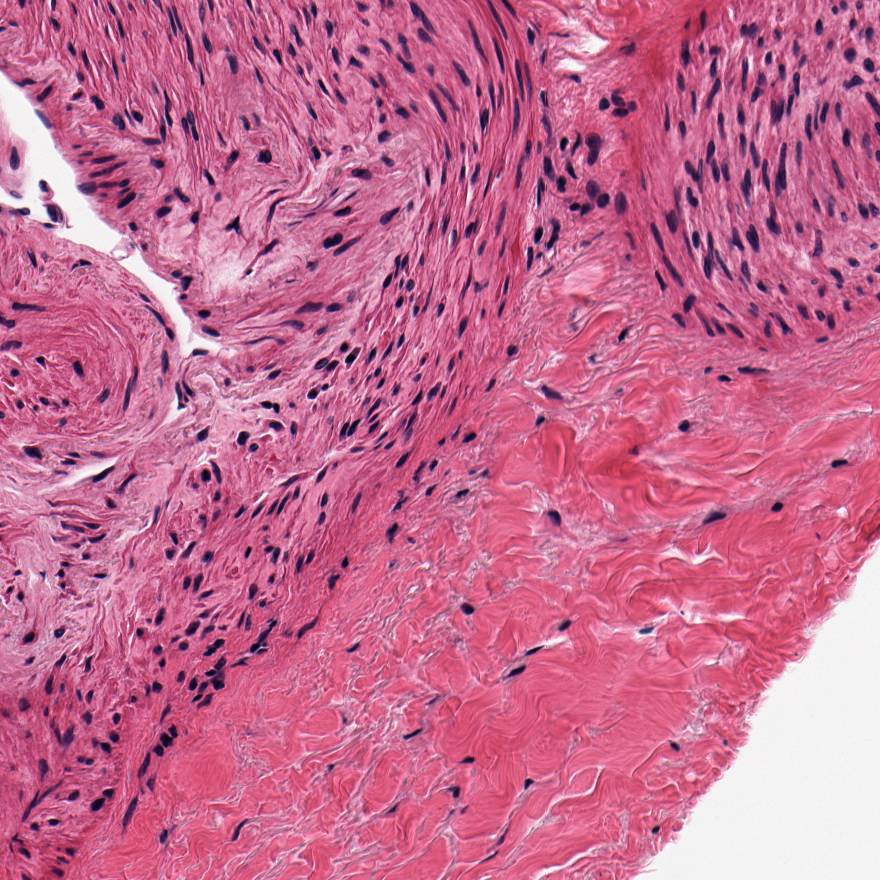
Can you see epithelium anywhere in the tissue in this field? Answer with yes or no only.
No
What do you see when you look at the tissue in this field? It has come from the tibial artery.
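The field contains two contrasting components. Cellular spindle-cell tissue, with elongated, darkly stained nuclei, fills the upper and left parts. The lower right is paucicellular collagen: thick, wavy, bright pink bundles with only scattered thin nuclei. Beyond the tissue edge, the lower right corner is blank background.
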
